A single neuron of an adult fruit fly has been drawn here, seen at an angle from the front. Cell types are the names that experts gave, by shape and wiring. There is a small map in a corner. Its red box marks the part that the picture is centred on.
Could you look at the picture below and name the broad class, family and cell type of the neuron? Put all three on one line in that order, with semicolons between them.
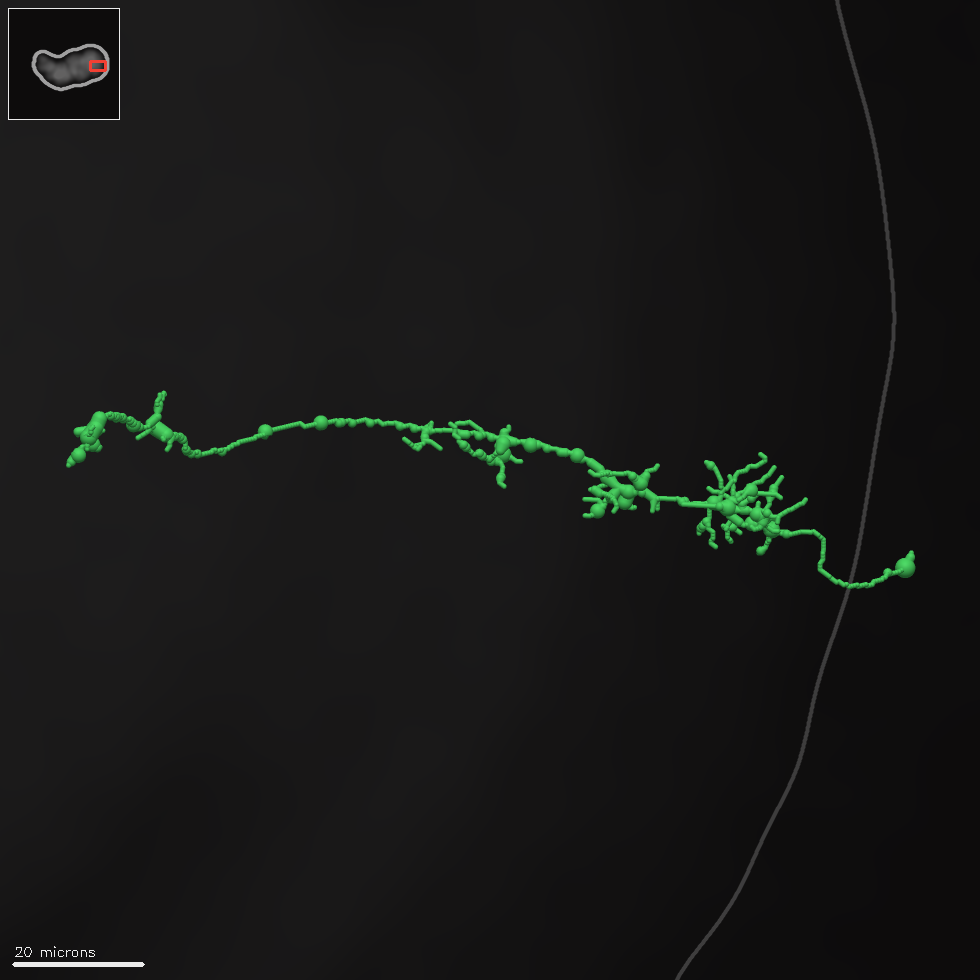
optic-lobe intrinsic neuron; Tm; Tm12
